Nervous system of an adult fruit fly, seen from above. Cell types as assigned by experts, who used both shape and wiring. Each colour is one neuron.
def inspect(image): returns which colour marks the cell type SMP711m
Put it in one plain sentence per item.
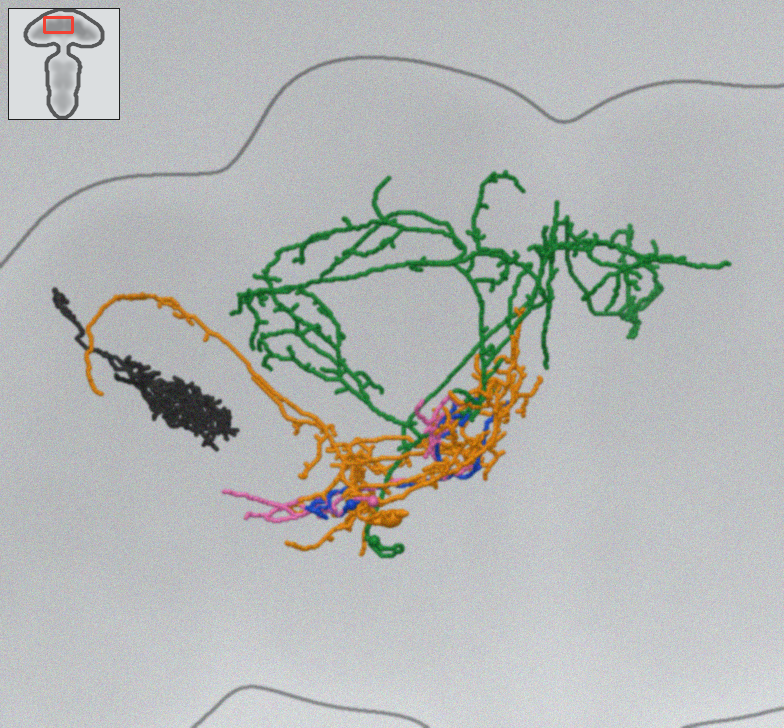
The colour is green.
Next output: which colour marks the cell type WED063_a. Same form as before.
The colour is black.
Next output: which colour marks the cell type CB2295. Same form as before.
The colour is pink.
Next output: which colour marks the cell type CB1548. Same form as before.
The colour is blue.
